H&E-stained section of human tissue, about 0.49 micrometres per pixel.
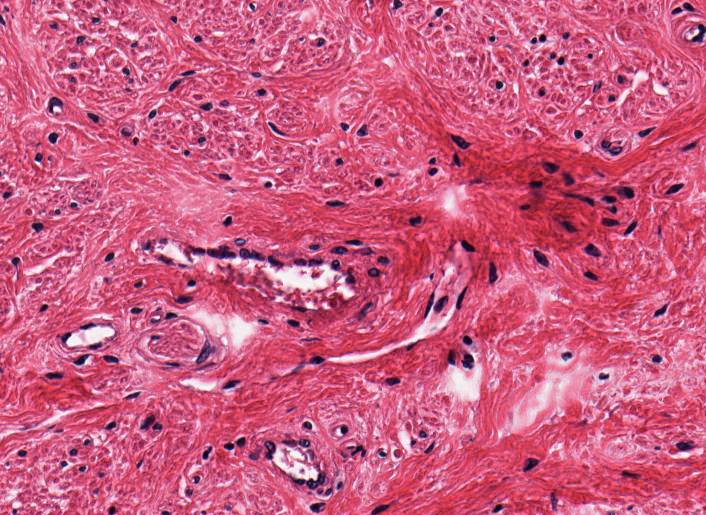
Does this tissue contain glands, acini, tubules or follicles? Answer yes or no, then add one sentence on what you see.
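No. No epithelium or glands are present anywhere in the field.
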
